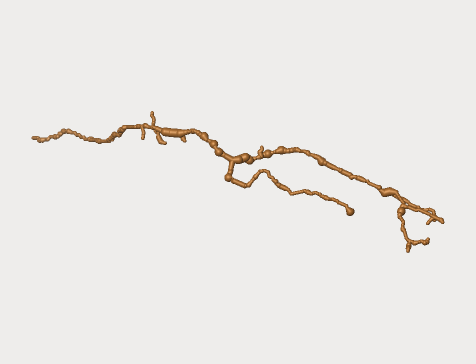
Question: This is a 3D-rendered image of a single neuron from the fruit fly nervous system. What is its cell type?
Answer: SNta42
